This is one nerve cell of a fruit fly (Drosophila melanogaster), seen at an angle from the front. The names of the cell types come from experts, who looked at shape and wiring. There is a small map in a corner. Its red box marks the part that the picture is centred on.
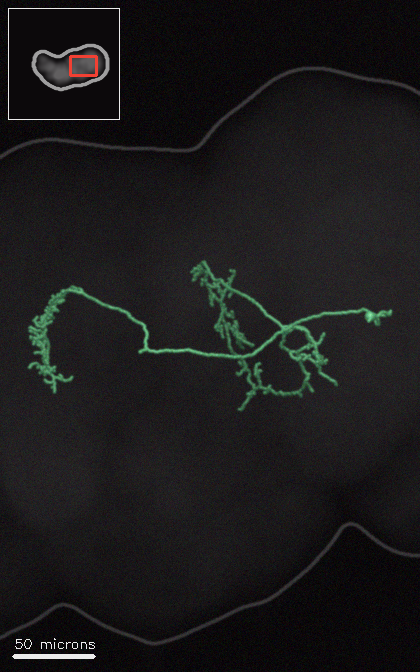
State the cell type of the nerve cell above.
PS081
